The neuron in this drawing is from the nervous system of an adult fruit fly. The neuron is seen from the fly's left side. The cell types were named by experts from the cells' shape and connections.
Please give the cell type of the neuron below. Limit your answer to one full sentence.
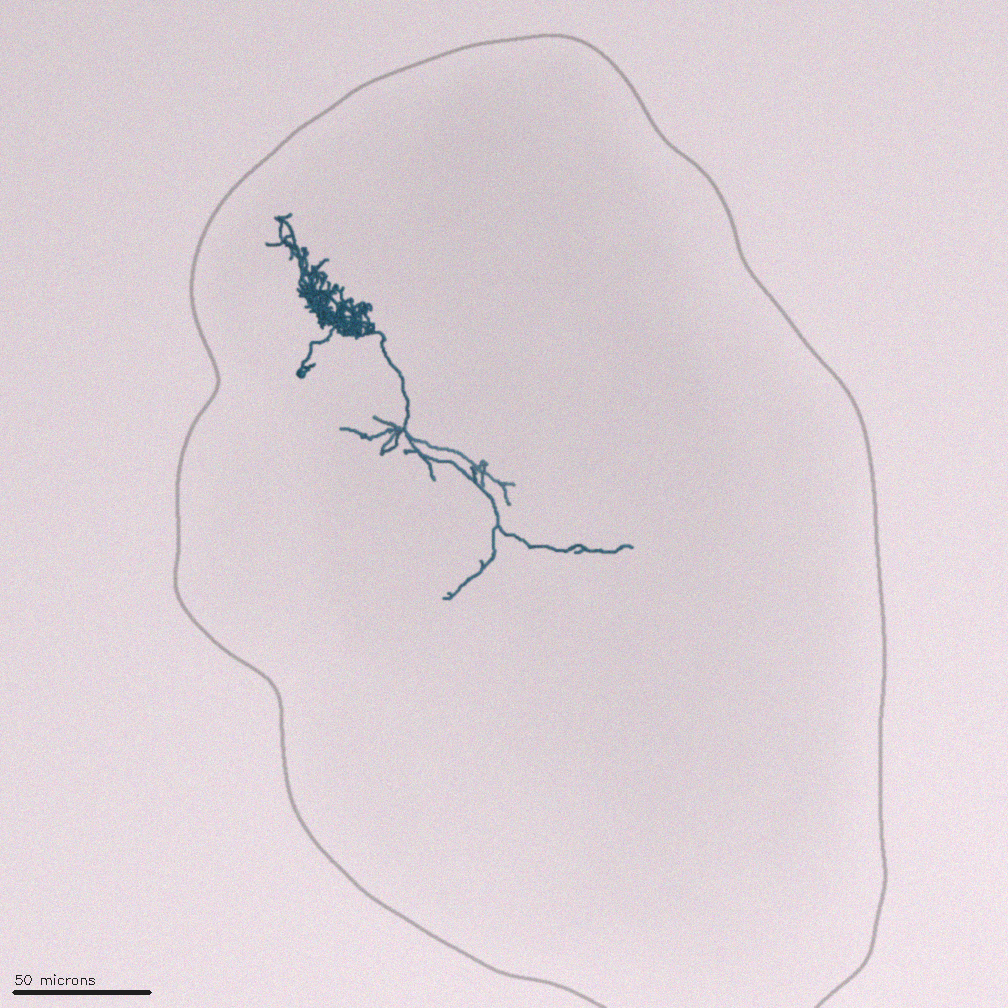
As for cell type, this neuron is AOTU003.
